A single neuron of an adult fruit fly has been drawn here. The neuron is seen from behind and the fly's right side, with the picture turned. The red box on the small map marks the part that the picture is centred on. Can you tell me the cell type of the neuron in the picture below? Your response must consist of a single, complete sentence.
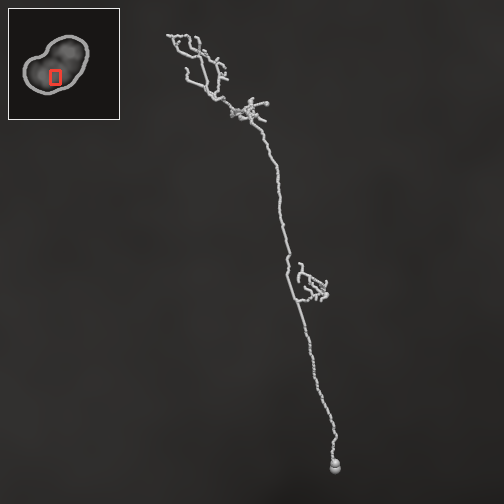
The cell type PFNp_d includes this neuron.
